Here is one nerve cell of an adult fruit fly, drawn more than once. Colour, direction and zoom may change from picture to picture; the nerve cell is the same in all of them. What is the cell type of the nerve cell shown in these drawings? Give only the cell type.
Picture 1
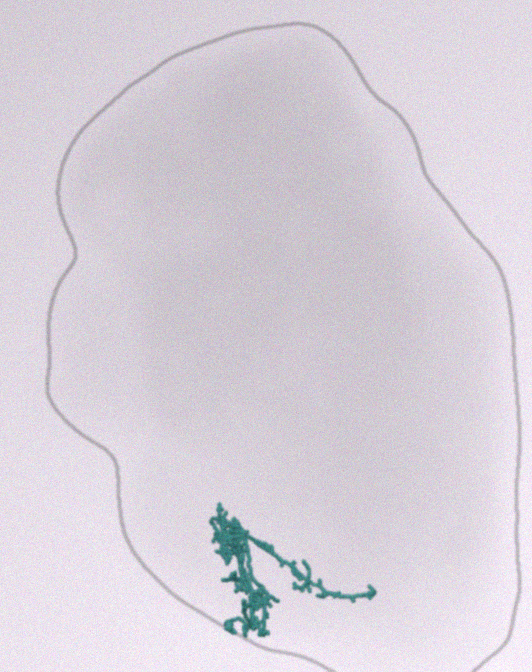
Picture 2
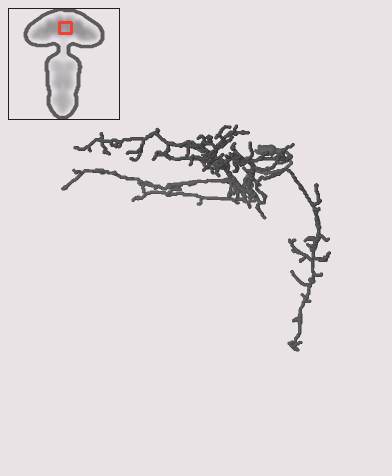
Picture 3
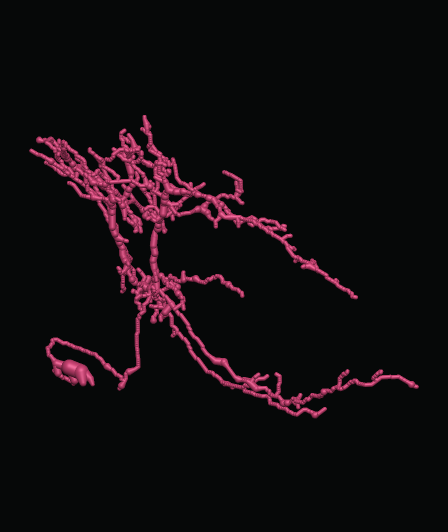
GNG215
